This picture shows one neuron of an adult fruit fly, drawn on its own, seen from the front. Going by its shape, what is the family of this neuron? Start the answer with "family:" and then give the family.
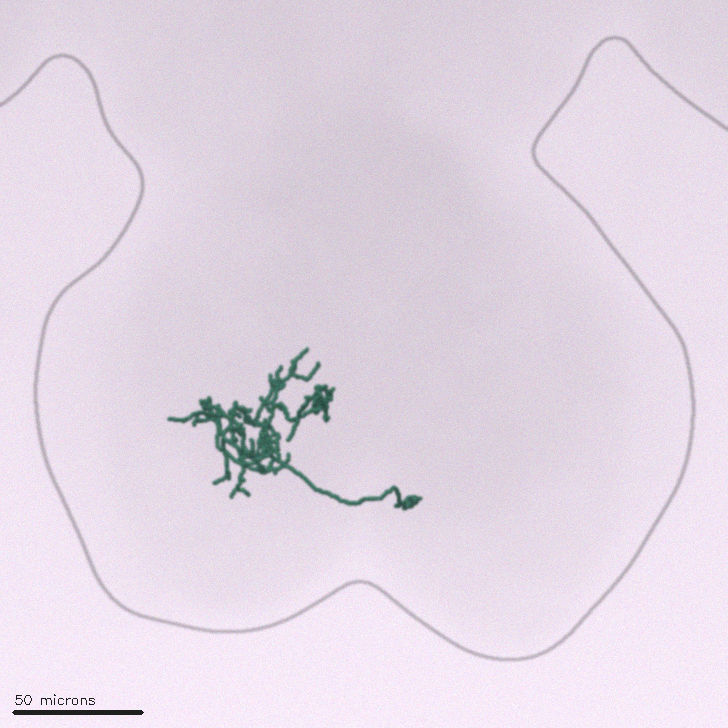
family: hemilineage 13B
